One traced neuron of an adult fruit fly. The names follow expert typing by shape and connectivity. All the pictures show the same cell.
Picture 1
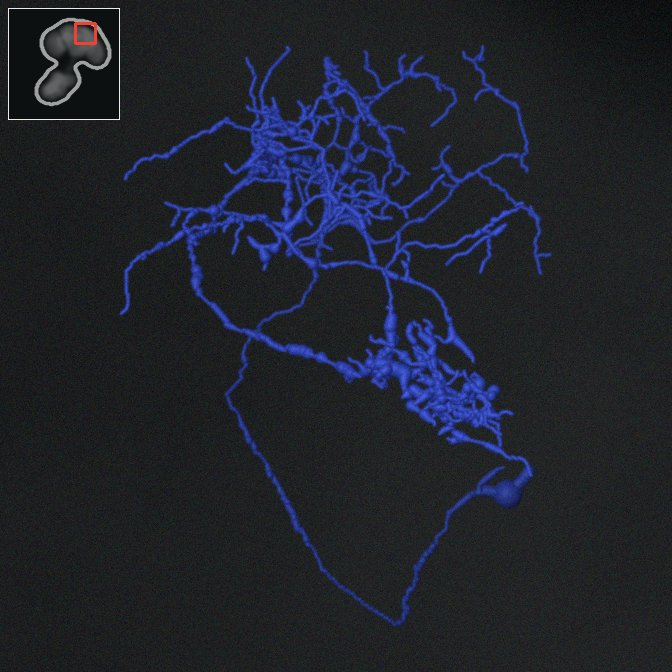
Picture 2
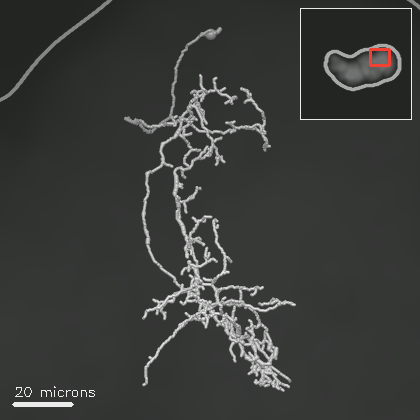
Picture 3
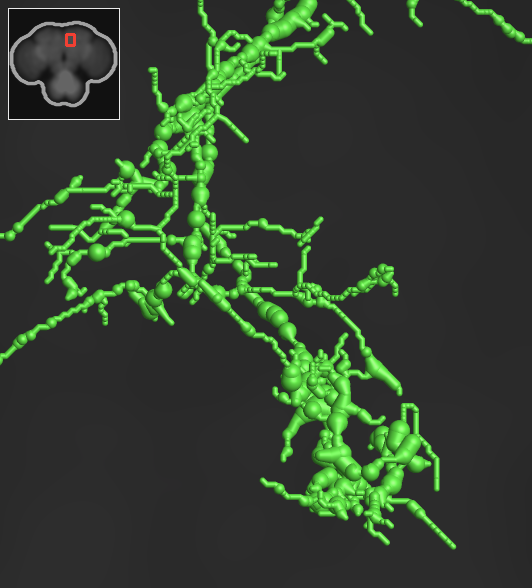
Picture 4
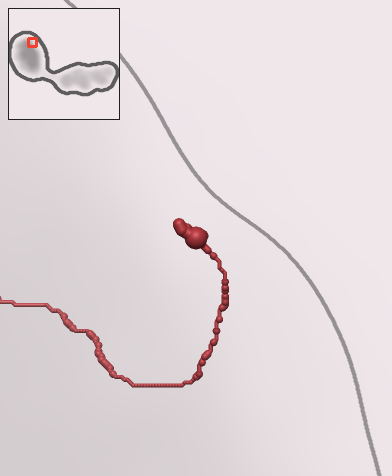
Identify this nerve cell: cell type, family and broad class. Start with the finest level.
CRE072; hemilineage DL1_dorsal; central-brain intrinsic neuron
